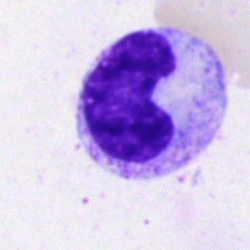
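Metamyelocyte, central cell. The nucleus is kidney-shaped, with a deep notch opening toward the right, and lies toward the left side of the cell, so that most of the cytoplasm is on the right. The chromatin is dark purple and coarsely clumped, and the cytoplasm is pale bluish-lilac.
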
